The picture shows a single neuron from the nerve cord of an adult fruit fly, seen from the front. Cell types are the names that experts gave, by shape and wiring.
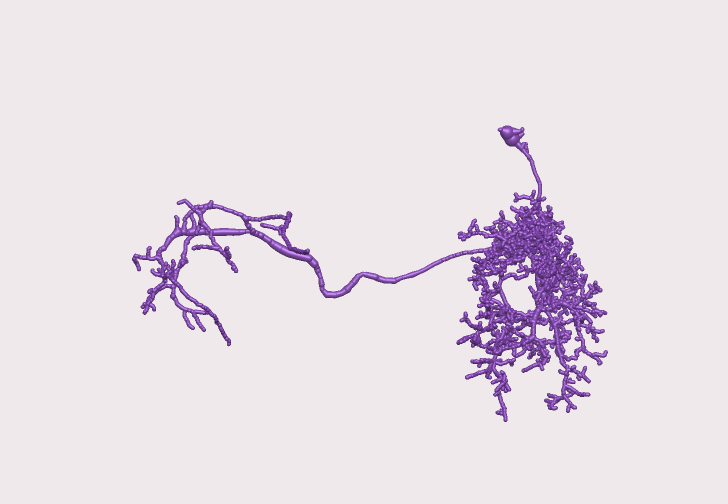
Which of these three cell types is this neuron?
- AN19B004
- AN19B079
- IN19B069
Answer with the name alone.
AN19B004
